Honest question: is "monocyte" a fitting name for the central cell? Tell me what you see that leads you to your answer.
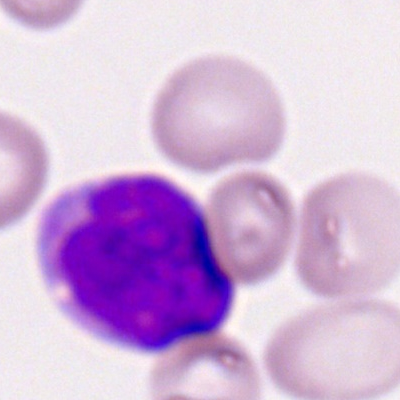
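Look first at how much of the cell the nucleus takes up: most of it, which is on the side of myeloblast and against monocyte.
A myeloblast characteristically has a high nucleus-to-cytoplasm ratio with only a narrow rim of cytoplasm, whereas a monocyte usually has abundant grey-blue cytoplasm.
Now the cytoplasm itself: it is pale blue and shows no granules, and the lack of granules goes with myeloblast.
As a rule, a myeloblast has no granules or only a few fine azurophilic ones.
The nucleus is one unlobed mass with deep purple chromatin, and the cell's outline is roughly oval with a smooth edge. Putting it together, monocyte doesn't fit; this is a myeloblast.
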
